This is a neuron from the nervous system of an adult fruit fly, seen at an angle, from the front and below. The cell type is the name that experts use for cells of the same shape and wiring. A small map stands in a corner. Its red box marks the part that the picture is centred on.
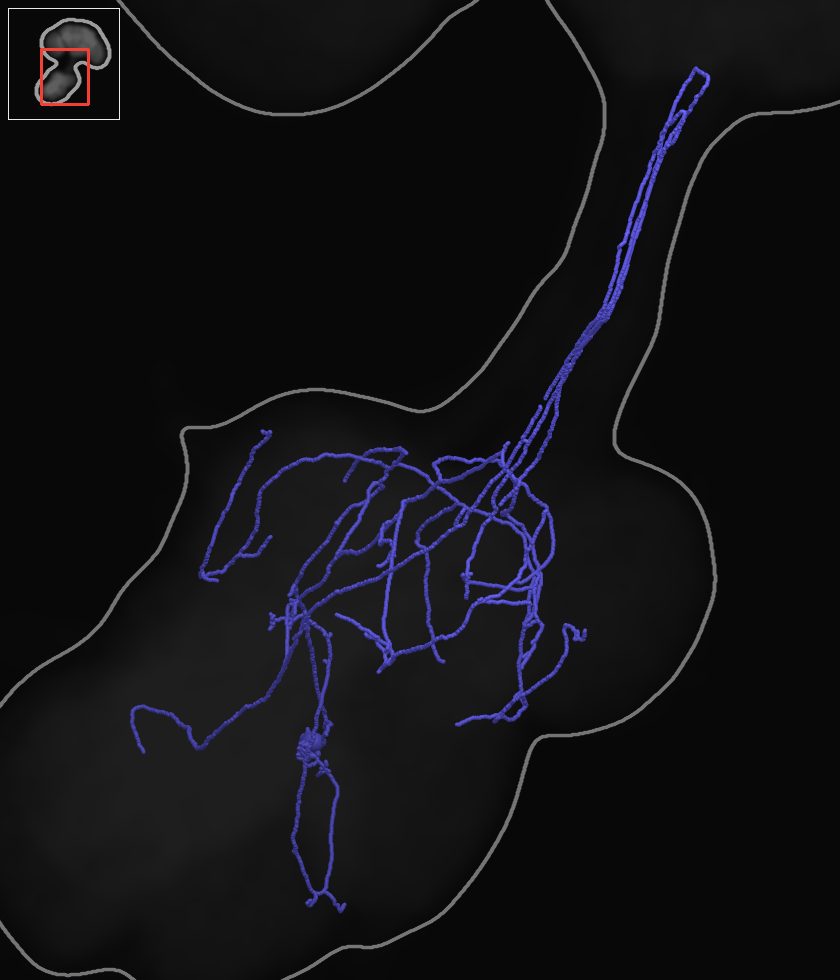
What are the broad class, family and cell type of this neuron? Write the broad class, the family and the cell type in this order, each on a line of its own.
ascending neuron
hemilineage 09A
AN09A005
